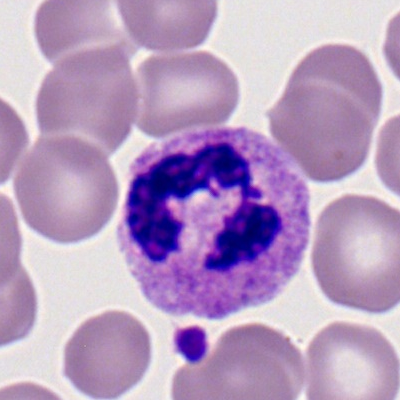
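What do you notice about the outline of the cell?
It is round and smooth.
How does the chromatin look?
Dark purple and coarsely clumped.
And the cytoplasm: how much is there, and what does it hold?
Plenty of it, pale pinkish-lilac, filled with fine, dust-like granules.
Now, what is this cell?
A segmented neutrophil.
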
